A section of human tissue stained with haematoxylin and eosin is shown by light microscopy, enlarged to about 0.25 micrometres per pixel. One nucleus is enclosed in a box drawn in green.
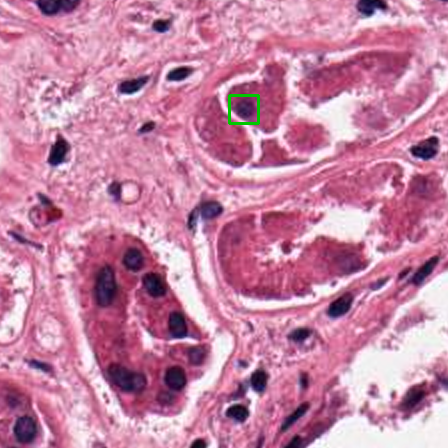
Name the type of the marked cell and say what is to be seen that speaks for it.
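The marked nucleus belongs to a proximal tubule cell. The nucleus is small and roundish, dark purple with indistinct edges, and smaller than the elongated dark nuclei in the surrounding connective tissue. The cell's outline is irregular, and thin white clefts separate it from neighbouring clumps of similar pink cytoplasm. It lies in a tubule whose lining is broken into such clumps, beside a pale open lumen, and the tubule is enclosed by a thin pink wall and fibrous tissue.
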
